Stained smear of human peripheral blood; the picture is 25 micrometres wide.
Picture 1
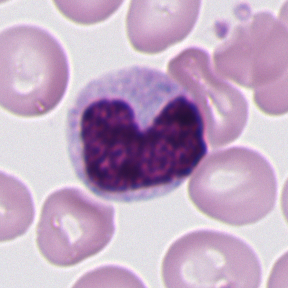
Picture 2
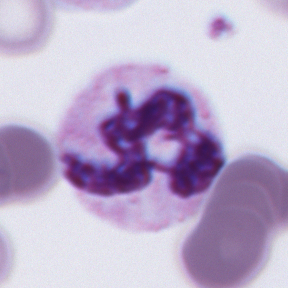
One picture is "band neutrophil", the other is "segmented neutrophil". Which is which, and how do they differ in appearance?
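Picture 1 is the band neutrophil; picture 2 is the segmented neutrophil.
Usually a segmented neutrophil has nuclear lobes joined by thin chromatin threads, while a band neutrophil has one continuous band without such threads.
That fits picture 2, where the nucleus is divided into several lobes linked by thin strands. In picture 1 the notch in the nucleus opens toward the top, with the cytoplasm widest above the nucleus. The cytoplasm differs as well: pale blue-grey with fine lilac dots in picture 1, plentiful and pale pink with fine, faint pink granules in picture 2. The picture 2 cell is about 15 micrometres across.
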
